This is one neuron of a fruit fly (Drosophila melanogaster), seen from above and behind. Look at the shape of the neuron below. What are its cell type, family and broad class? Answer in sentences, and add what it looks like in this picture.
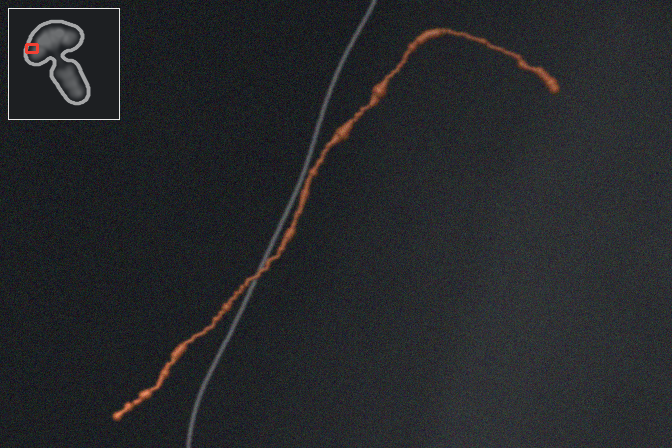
The cell type is R7p. The name of its family is class visual. This is a photoreceptor or other optic-lobe sensory neuron. It lies in the brain. It has a dozen or fewer branch ends.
